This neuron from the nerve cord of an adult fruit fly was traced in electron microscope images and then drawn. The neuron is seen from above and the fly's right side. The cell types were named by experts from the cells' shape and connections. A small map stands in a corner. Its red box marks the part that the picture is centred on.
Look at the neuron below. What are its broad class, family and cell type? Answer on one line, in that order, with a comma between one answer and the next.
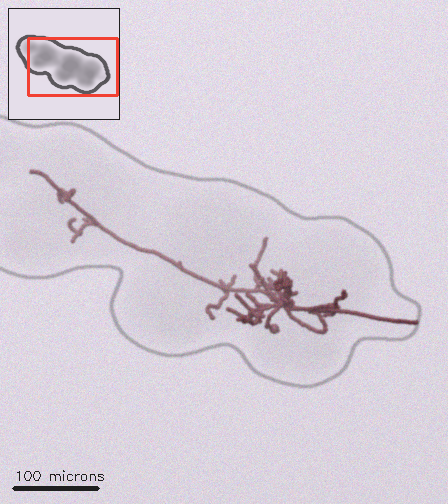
ascending neuron, hemilineage 05B, AN05B069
